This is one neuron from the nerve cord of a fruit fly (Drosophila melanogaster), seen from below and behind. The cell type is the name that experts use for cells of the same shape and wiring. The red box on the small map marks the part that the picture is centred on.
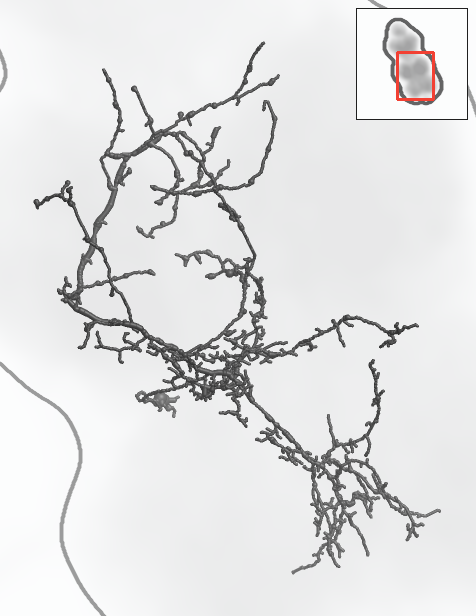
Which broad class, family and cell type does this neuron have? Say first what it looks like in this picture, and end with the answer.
In this view it is taller than it is wide. This is a nerve-cord intrinsic neuron. Its family is hemilineage 11A. The cell type is IN11A004.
